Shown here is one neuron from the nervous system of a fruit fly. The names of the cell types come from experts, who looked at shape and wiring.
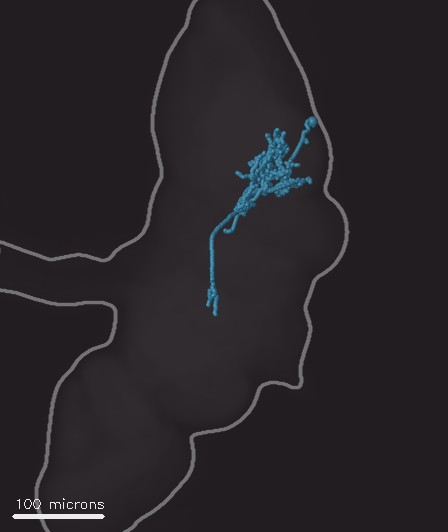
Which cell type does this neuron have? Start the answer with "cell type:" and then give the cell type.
cell type: CL062_b3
